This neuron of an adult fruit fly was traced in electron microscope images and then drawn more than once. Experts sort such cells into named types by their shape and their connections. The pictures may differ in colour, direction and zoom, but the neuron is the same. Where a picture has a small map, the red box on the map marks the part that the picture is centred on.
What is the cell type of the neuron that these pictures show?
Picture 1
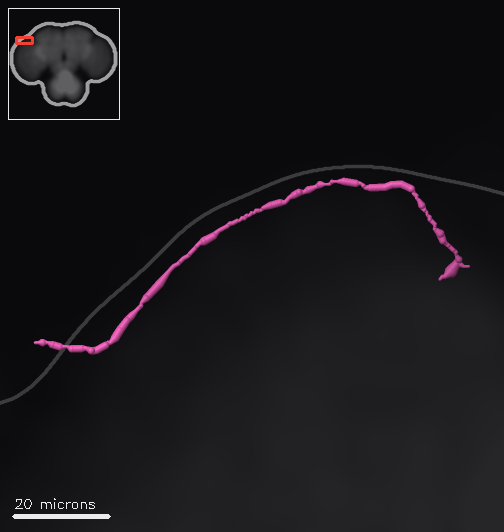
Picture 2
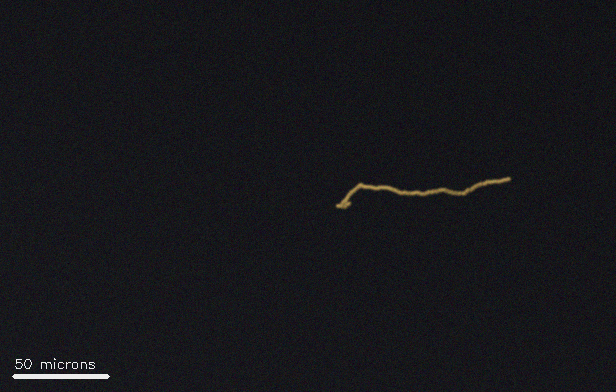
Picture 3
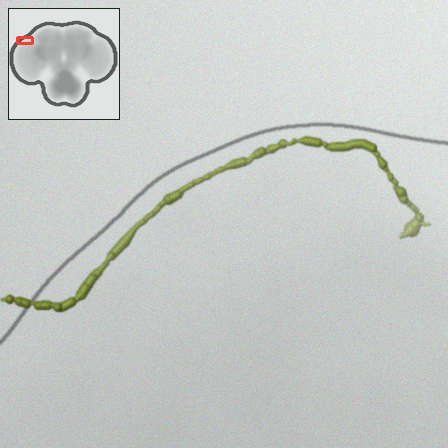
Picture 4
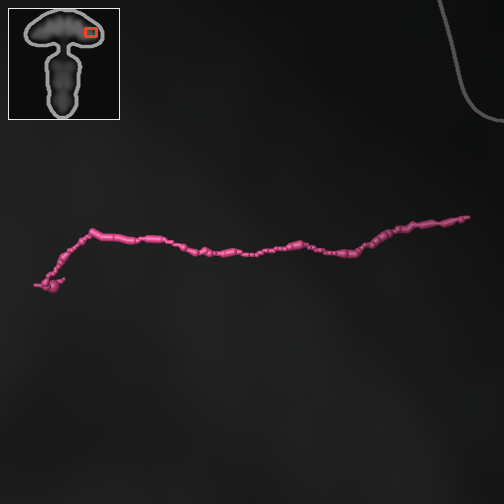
R7d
